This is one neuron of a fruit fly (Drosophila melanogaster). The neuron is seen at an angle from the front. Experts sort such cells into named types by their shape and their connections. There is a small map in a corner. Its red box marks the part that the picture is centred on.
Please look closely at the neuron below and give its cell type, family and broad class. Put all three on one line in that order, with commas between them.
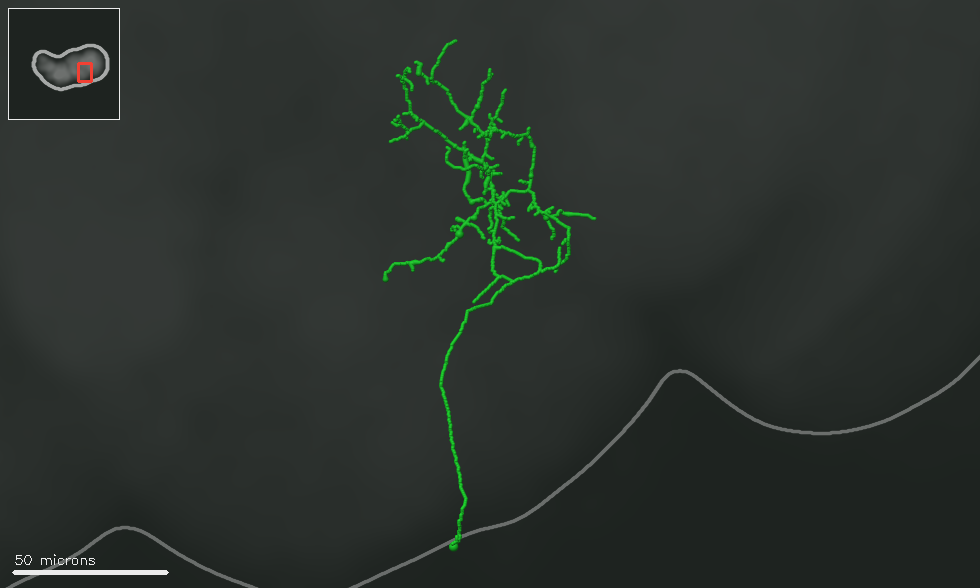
CB3784, hemilineage MX3, central-brain intrinsic neuron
